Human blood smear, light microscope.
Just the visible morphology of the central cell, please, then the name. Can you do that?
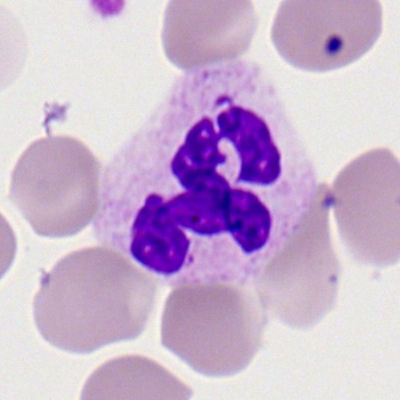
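Its nucleus is divided into several lobes, and there are no nucleoli to be seen. Fine, faint pinkish granules sit in the cytoplasm. The outline is irregular, a bit angular. It's a segmented neutrophil.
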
